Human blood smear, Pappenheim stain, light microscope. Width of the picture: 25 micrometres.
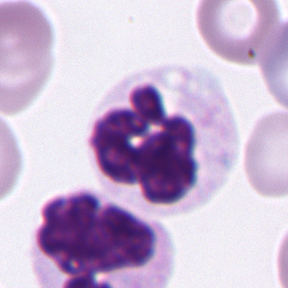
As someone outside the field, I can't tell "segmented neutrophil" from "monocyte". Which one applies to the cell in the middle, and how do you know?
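This is a segmented neutrophil. The deciding point is the cytoplasm: a moderate rim, pale pinkish-lilac.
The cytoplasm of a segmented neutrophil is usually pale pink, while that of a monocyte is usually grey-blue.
Its chromatin is dark purple and coarsely clumped, its cytoplasm holds only fine, faint granules, and a few small clear spots lie at the upper right. The nucleus is about 10 by 9 micrometres.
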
